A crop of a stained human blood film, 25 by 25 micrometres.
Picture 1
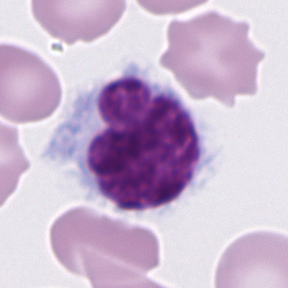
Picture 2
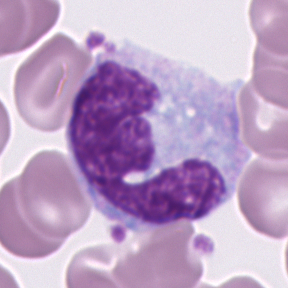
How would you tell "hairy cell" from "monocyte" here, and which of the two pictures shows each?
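Picture 1 shows the hairy cell; picture 2 shows the monocyte. In picture 1 a ragged border puts out fine hair-like wisps of cytoplasm, while picture 2's outline is irregular and faint along the upper right edge. Looking at the nuclei, picture 2 has a single unsegmented mass bent into a horseshoe or C shape, and picture 1 has dark purple, coarsely clumped chromatin.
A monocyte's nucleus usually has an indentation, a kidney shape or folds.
Neither nucleus shows a nucleolus. The cytoplasm is pale blue in picture 1 and abundant and pale greyish blue in picture 2.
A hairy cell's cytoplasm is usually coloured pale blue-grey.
In picture 2 the cytoplasm has a faint dusty texture, and a few small clear vacuoles lie to the right of the nucleus.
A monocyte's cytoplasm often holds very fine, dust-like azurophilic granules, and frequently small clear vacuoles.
Neither cell carries coarse granules in its cytoplasm. The hairy cell measures about 13 micrometres across.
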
